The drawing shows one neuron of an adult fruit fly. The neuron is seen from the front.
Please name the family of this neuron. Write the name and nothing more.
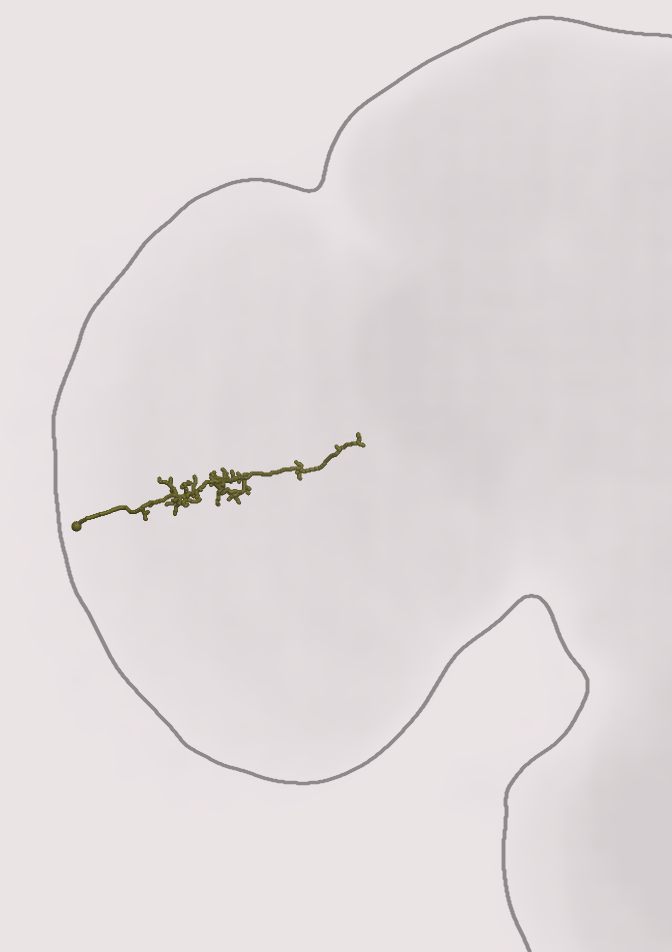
TmY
